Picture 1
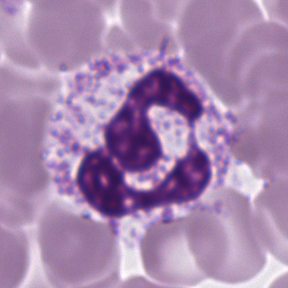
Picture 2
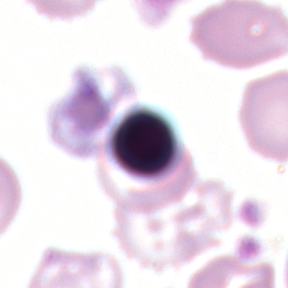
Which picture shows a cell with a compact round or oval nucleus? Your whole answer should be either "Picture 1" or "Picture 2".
Picture 2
